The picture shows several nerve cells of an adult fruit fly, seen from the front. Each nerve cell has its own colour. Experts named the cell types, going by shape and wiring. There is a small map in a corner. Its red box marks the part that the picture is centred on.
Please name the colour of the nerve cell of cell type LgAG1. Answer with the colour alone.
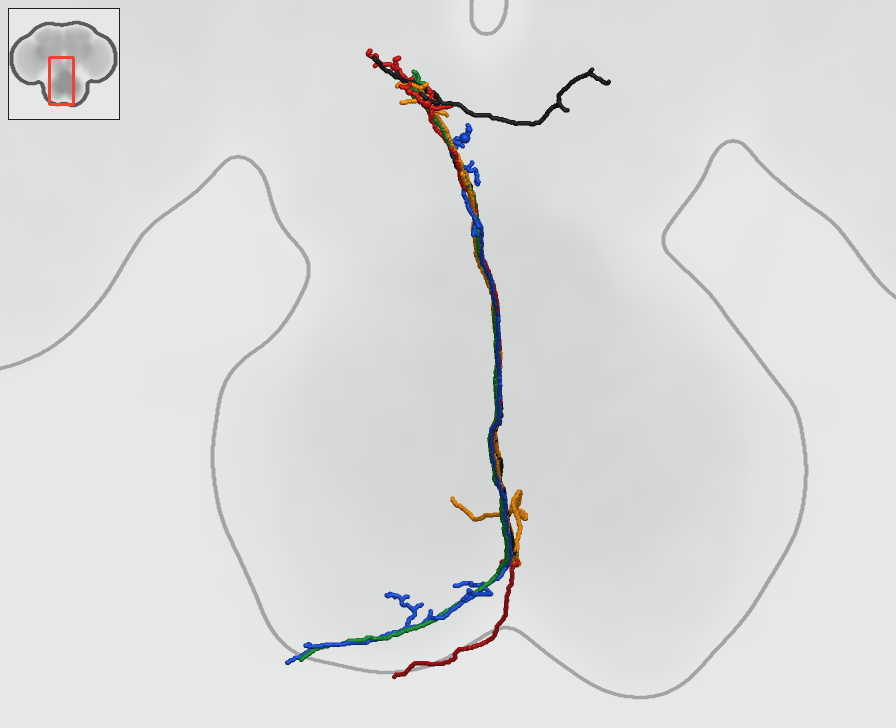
green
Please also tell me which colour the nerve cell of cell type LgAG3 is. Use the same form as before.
red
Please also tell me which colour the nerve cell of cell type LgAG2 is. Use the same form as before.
orange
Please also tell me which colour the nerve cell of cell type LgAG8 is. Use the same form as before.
black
